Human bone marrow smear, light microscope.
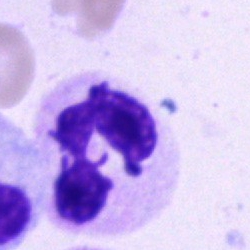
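Segmented neutrophil with a roughly round, smooth outline. Its chromatin is dense, dark purple and coarsely clumped, and no nucleoli are visible in the nucleus. The cytoplasm is plentiful and pale pinkish-lilac.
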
